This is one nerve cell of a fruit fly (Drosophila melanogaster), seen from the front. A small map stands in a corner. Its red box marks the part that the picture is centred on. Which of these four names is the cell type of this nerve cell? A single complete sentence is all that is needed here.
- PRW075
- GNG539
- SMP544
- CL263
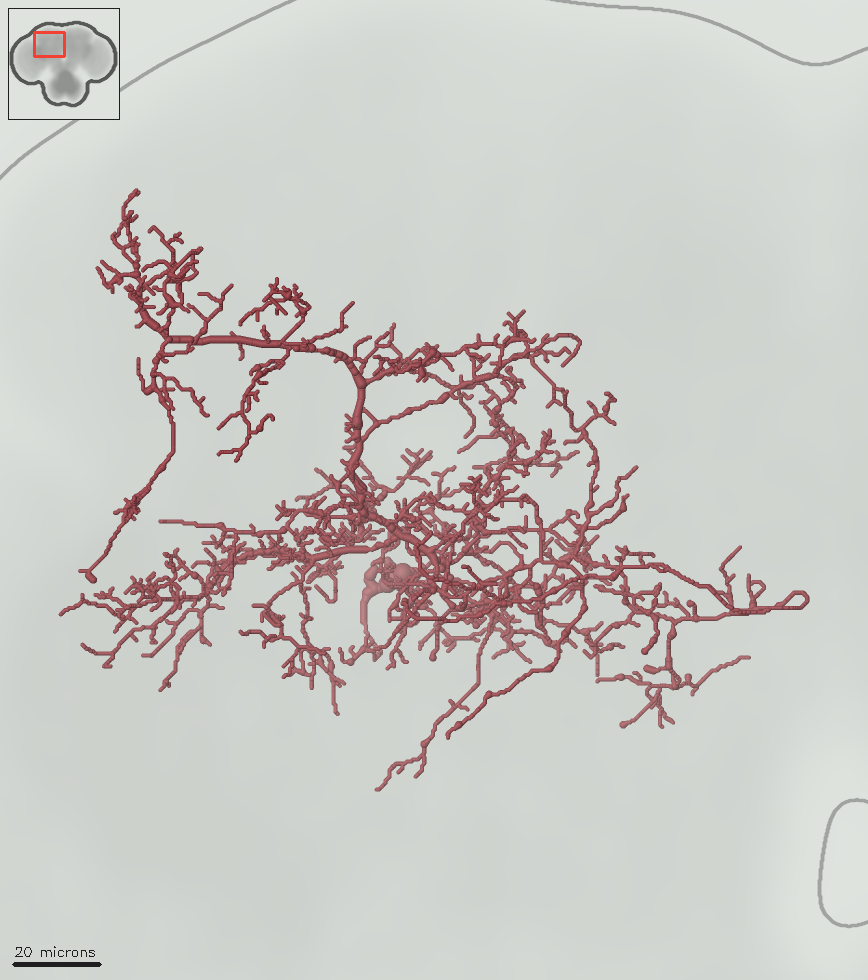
The type of this nerve cell is the cell type CL263.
